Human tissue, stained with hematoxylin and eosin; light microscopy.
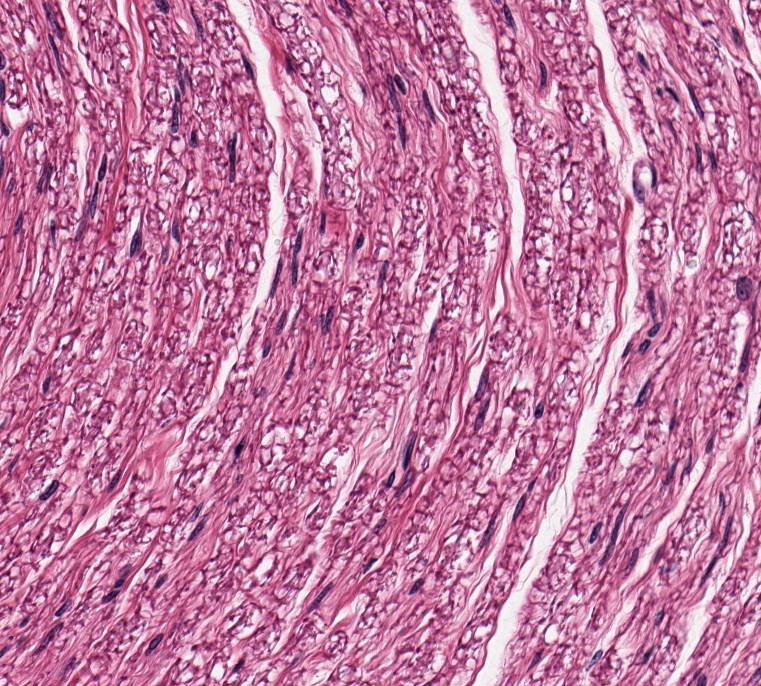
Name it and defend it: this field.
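Mainly a nerve fascicle, I'd say. The fibres look bubbly and vacuolated, small clear spaces framed by fine pink strands, and scattered elongated dark blue-purple nuclei follow their long axis.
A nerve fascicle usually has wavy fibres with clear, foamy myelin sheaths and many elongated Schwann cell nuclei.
Between the bands lie thin, wavy pink strands and narrow, parallel white clefts.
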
